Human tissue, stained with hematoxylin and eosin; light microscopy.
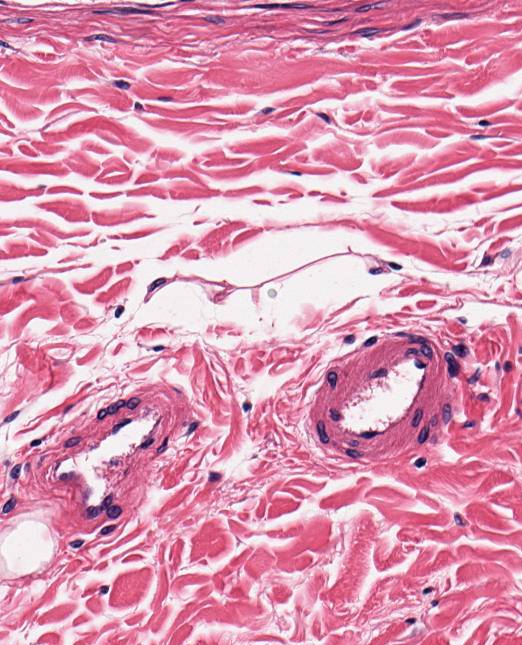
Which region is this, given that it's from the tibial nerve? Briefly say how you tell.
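Answer: epineurium. The field consists of dense, eosinophilic collagen bundles with few cells between them.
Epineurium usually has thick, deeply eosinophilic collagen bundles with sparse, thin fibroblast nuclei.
Here the fibroblast nuclei are small, dark and spindle-shaped, lying singly between bundles. In the upper third the bundles run mostly horizontally, and clear clefts separate many of them.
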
